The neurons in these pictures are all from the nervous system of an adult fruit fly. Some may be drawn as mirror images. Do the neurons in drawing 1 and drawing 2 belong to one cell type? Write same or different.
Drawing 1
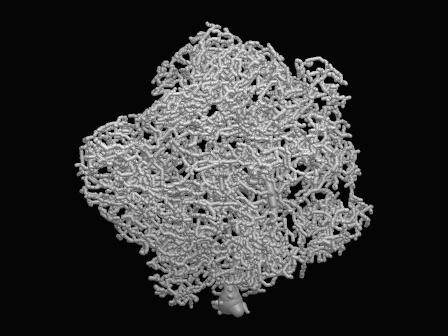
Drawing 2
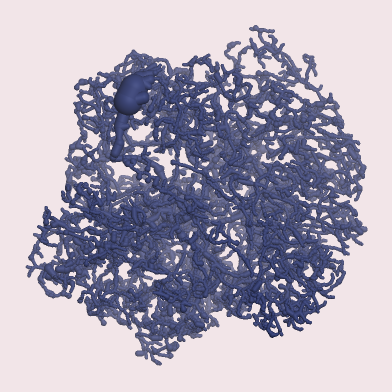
same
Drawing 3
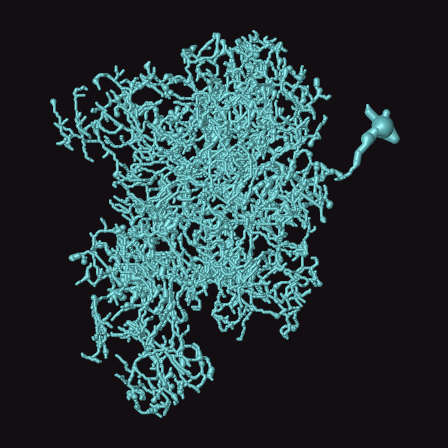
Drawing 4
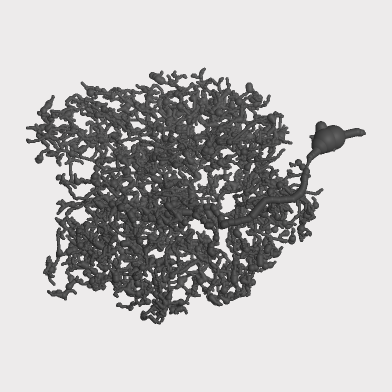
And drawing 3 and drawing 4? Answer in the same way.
different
